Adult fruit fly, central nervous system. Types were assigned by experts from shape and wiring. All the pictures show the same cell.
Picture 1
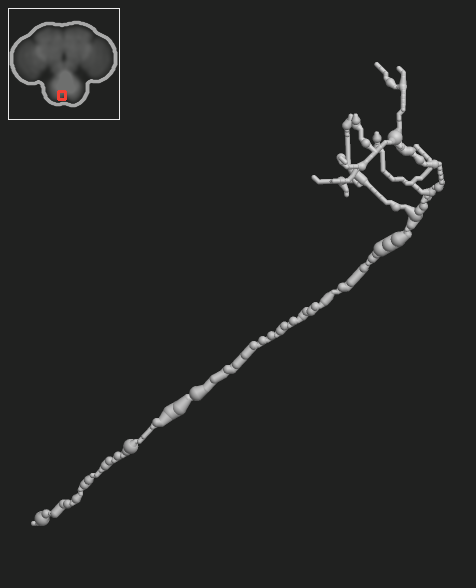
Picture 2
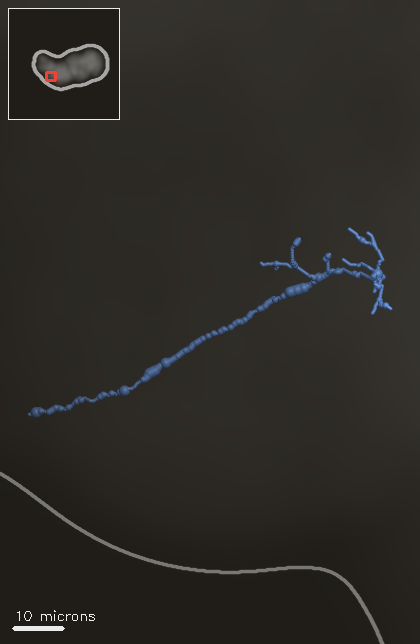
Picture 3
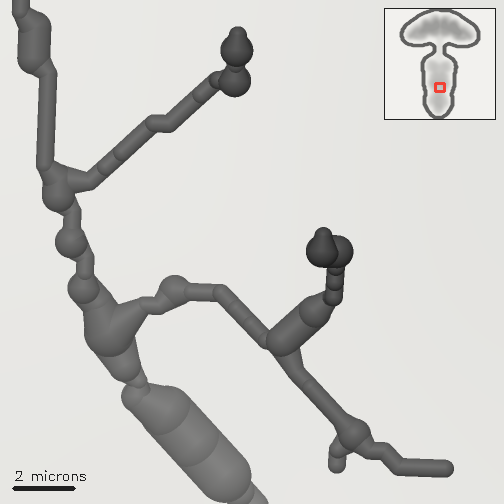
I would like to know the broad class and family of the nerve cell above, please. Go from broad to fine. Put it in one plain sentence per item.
A sensory neuron entering the nerve cord of class mechanosensory tactile.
